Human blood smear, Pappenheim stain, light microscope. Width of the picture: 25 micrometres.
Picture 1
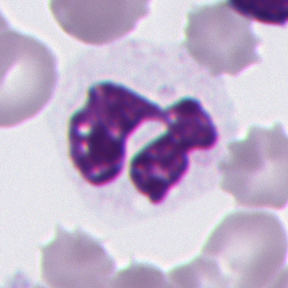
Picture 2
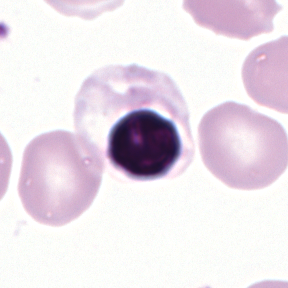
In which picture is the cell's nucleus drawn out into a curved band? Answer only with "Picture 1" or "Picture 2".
Picture 1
